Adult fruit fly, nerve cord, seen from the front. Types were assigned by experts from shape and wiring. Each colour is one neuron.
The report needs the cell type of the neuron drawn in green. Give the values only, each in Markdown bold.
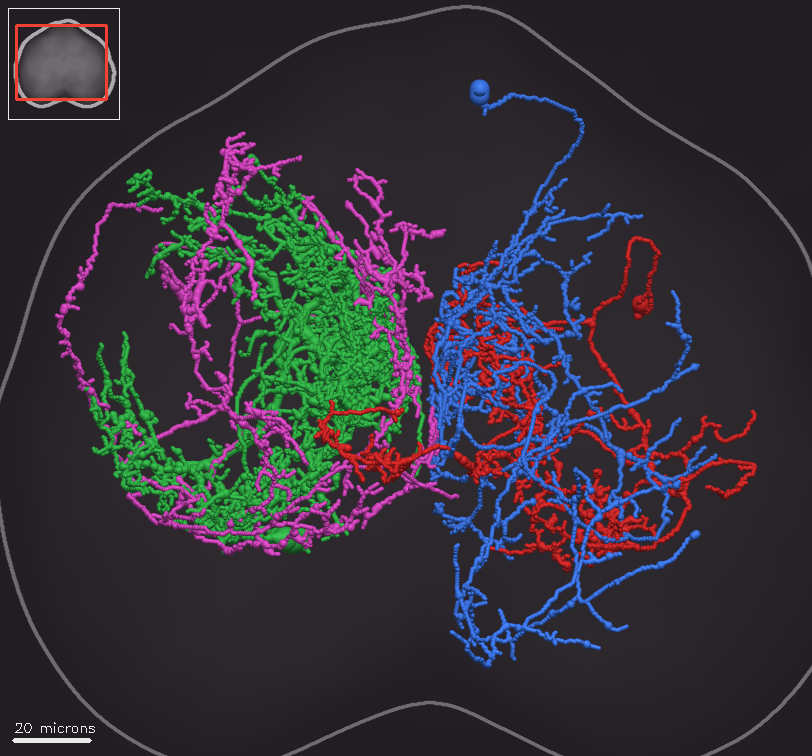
**IN13A007**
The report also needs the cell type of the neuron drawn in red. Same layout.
**IN19A045**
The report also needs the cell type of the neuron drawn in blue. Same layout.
**INXXX219**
